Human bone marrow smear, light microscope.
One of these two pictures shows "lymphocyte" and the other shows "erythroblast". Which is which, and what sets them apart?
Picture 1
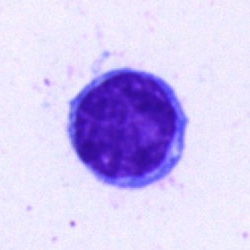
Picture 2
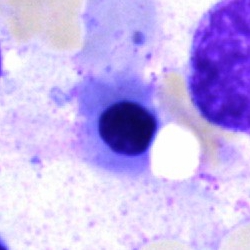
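Picture 1 shows the lymphocyte, and picture 2 shows the erythroblast. Start with the outline: in picture 1 it is round and smooth, while in picture 2 the outer edge is indistinct and fades into the background. Next, the cytoplasm: picture 1 has only a thin blue rim around the nucleus, with no granules and no vacuoles in it.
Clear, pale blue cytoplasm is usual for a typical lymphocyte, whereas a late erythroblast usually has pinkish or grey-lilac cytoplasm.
Then the chromatin: in picture 1 it stains dense and dark purple.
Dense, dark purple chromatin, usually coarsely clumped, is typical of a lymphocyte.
In picture 2 the chromatin is very dark and dense, staining the nucleus an almost uniform deep purple, and no nucleoli can be seen.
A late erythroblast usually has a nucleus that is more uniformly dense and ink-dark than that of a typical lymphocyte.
Last, position: the nucleus in picture 2 lies off-centre toward the lower right, with most of the cytoplasm above and to its left, and a round white clear area touches it at the lower right.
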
